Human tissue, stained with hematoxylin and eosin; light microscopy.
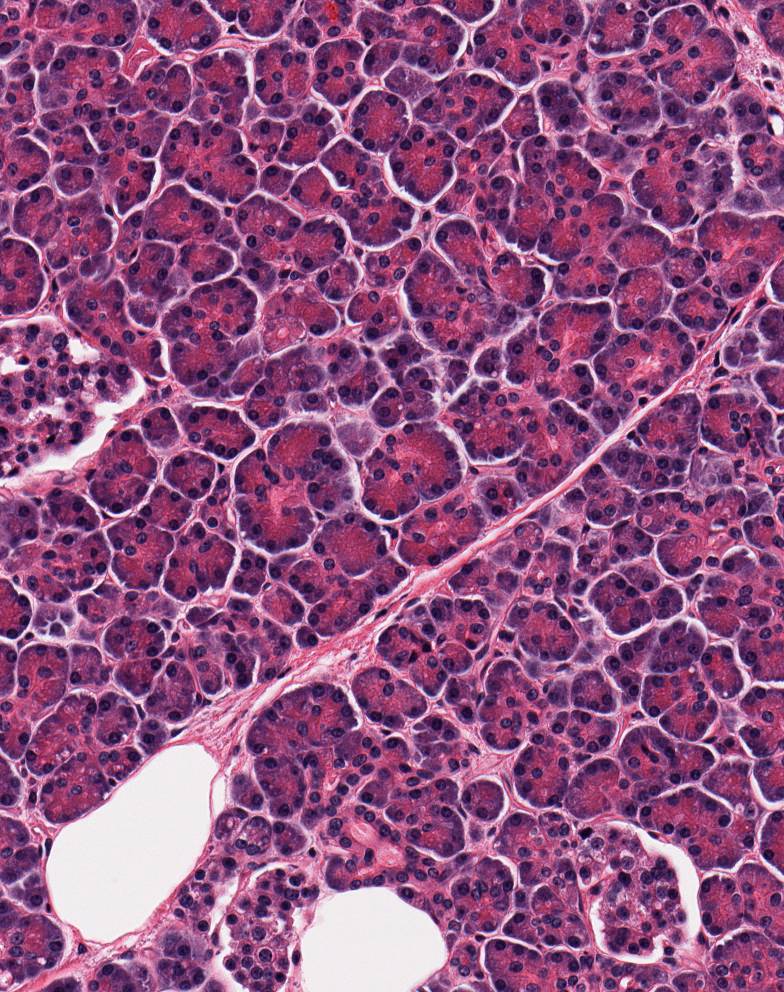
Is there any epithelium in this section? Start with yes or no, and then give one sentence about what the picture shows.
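Yes. The whole field is filled with closely packed small rounded glandular acini.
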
